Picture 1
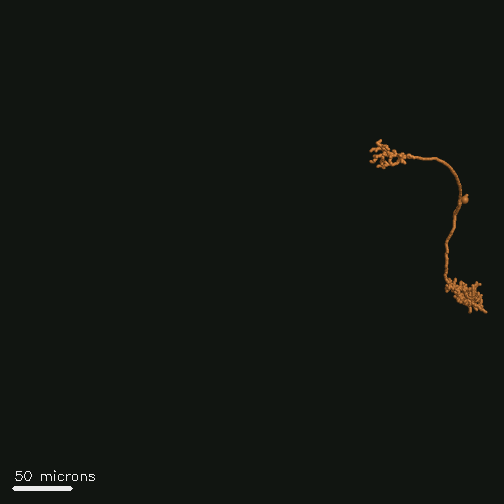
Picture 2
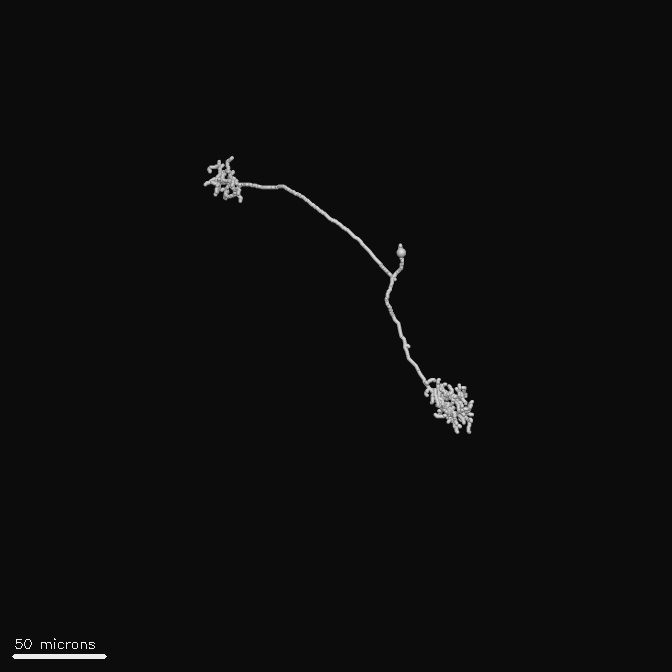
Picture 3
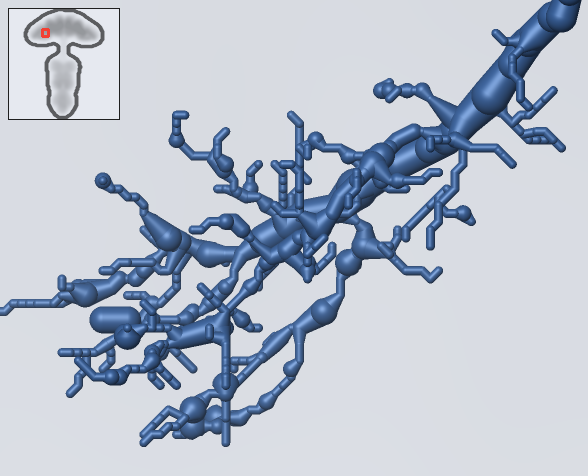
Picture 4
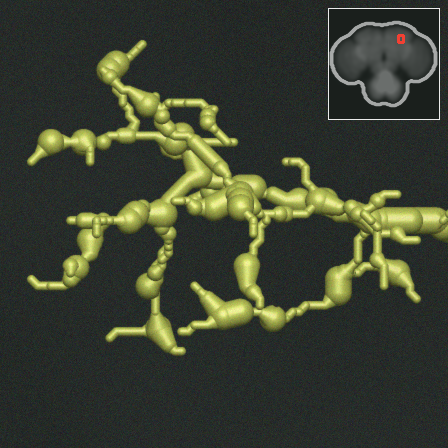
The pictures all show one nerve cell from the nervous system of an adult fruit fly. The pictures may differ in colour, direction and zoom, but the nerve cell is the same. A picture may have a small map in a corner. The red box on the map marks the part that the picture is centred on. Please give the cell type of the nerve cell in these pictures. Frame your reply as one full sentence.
What this nerve cell is, by cell type, is LC10a.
